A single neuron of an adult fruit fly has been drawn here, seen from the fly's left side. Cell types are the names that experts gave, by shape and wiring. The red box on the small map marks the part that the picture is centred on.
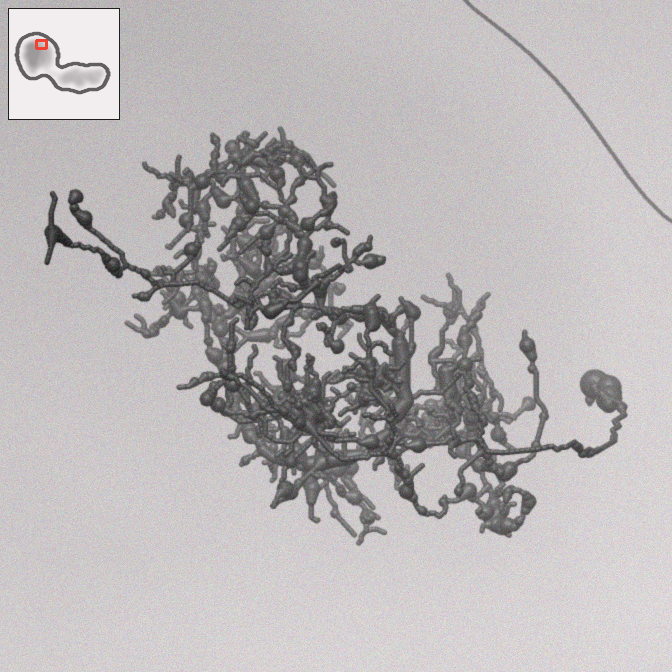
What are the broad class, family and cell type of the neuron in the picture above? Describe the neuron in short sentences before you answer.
Its cell body lies on the right of the picture. In this view it is wider than it is tall. It is a central-brain intrinsic neuron. The family is hemilineage LHp1. Its cell type is CB1405.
